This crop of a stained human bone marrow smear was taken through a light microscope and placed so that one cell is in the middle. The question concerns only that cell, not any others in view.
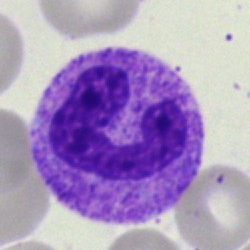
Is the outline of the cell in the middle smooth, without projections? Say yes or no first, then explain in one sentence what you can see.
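Yes. The cell has a round, smooth outline.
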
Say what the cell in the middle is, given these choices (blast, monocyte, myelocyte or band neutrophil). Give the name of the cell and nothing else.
band neutrophil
